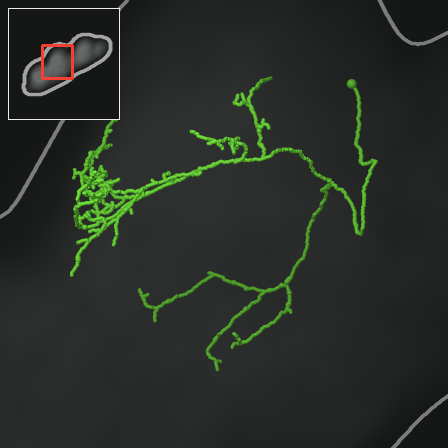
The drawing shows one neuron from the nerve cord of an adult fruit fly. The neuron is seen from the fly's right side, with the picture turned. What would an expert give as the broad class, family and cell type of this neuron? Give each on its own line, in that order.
nerve-cord intrinsic neuron
hemilineage 03A
IN03A096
